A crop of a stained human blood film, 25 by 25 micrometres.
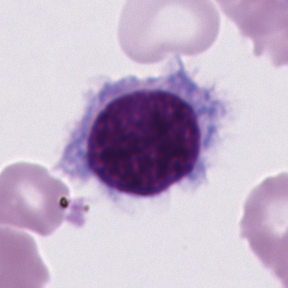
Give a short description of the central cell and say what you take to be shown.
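Many fine hair-like projections surround the cell on all sides, giving it a ragged border. The nucleus is round, with a smooth outline and no indentation, and no nucleoli can be seen within it. No granules are present in the cytoplasm. The cell is a hairy cell.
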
